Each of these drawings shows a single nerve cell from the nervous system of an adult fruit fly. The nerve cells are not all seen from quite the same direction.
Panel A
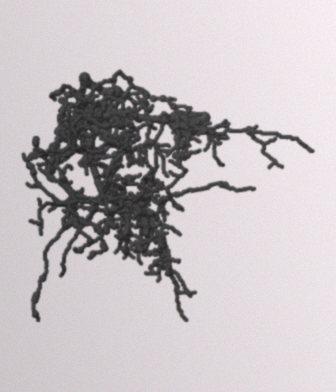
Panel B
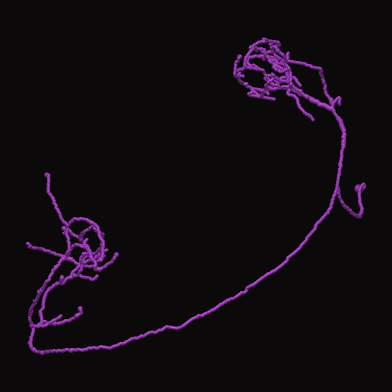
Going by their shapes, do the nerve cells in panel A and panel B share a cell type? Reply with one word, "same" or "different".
different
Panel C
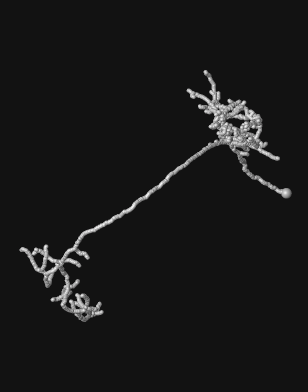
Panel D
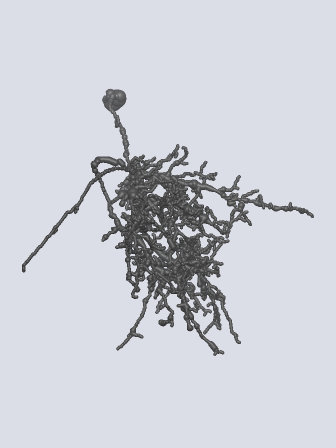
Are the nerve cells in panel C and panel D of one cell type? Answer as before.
different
